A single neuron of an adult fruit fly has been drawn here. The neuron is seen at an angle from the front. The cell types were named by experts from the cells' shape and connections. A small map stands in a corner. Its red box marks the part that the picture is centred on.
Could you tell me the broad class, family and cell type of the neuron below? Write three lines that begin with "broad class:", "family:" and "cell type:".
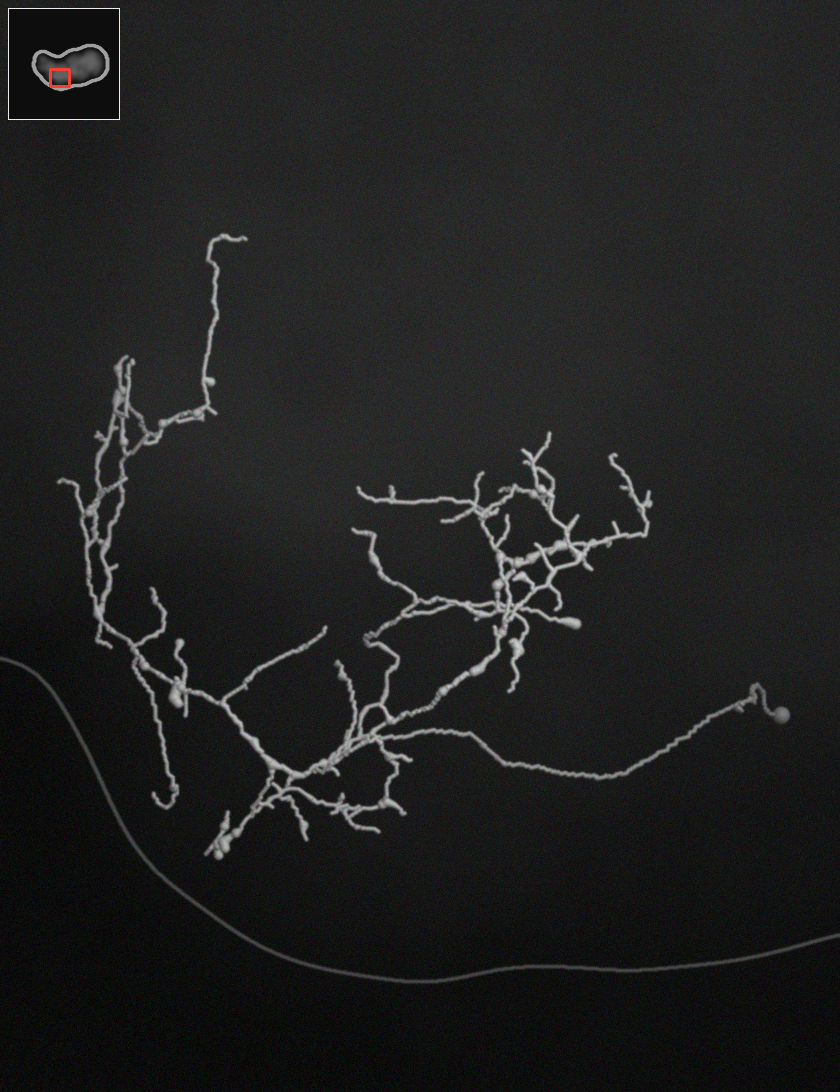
broad class: nerve-cord intrinsic neuron
family: hemilineage 13B
cell type: IN13B093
